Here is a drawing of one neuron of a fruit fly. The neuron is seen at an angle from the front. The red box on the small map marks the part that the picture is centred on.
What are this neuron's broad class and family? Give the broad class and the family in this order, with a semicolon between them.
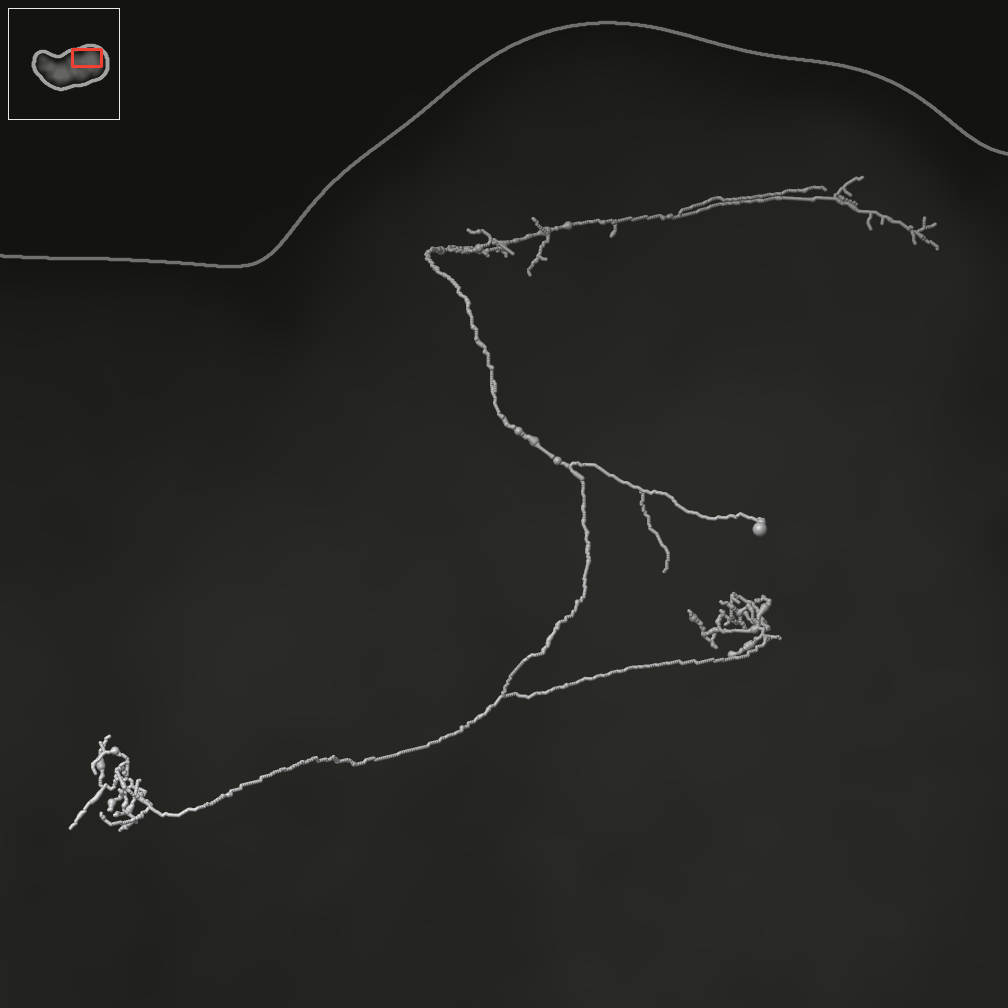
central-brain intrinsic neuron; class DAN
